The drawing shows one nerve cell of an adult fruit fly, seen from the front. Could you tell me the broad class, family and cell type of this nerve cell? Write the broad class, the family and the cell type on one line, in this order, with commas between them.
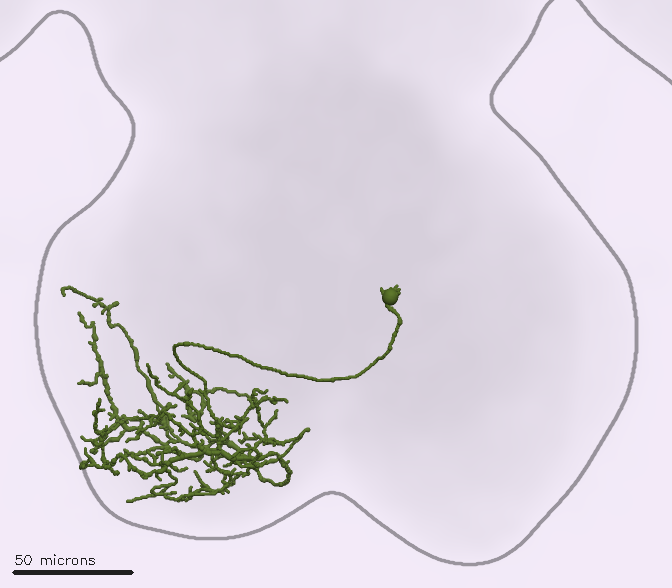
nerve-cord intrinsic neuron, hemilineage 01A, IN01A039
